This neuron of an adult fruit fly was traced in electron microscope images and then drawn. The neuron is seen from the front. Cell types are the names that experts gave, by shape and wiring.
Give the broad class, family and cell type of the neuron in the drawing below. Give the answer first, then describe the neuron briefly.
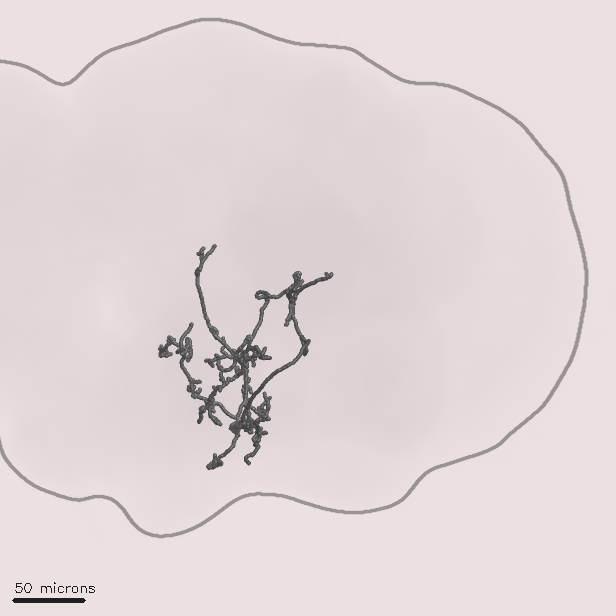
Its broad class is nerve-cord intrinsic neuron. The family is hemilineage 06B. The cell type is IN06B059. From top to bottom in the picture it spans about 160 microns. In this view it is taller than it is wide.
